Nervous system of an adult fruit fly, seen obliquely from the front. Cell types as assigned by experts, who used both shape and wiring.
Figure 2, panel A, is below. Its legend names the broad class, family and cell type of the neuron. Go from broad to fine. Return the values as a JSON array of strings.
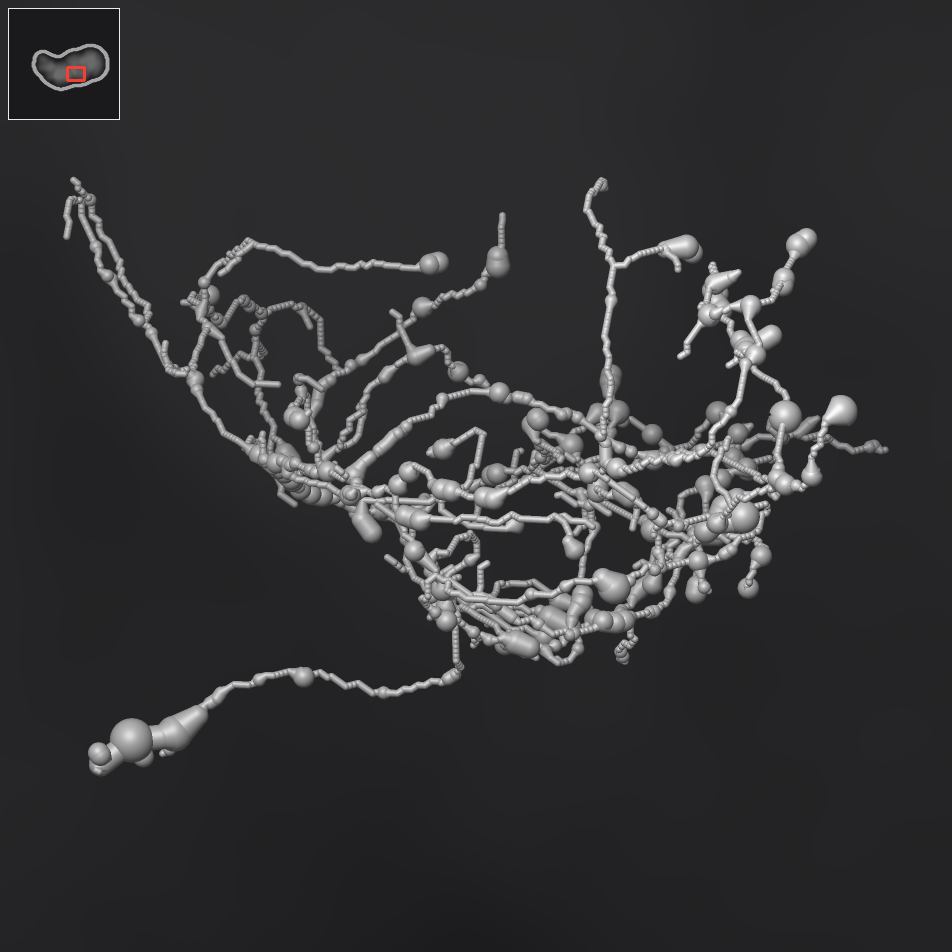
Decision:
["central-brain intrinsic neuron", "hemilineage WEDa1", "SAD117"]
